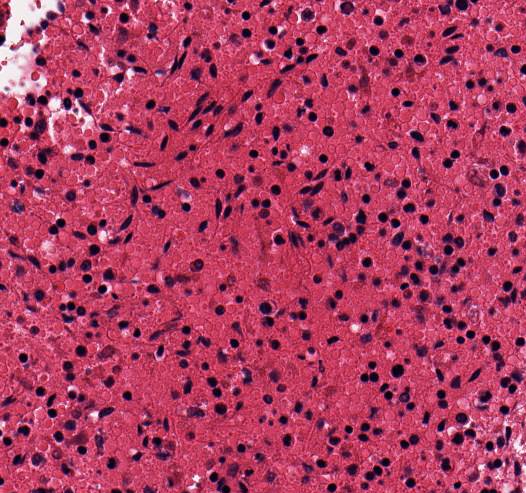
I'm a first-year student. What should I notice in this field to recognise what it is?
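Shown across this field is the red pulp of the spleen. Its cells are scattered fairly evenly, forming no glands, tubules or other discrete units, within a pink, finely fibrillary and bubbly matrix.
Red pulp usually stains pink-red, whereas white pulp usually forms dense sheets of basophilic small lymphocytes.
The pink matrix and evenly spread cells here fit the former, not the latter. Most nuclei are small, round and dark, while elongated spindle-shaped nuclei gather in the upper centre.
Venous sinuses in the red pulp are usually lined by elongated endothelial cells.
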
